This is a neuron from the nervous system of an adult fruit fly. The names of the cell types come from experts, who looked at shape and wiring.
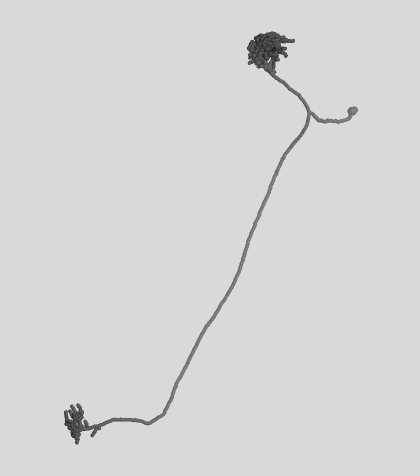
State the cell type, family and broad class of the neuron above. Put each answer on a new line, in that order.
LC14a-1
hemilineage VPNp1_lateral
optic-lobe intrinsic neuron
